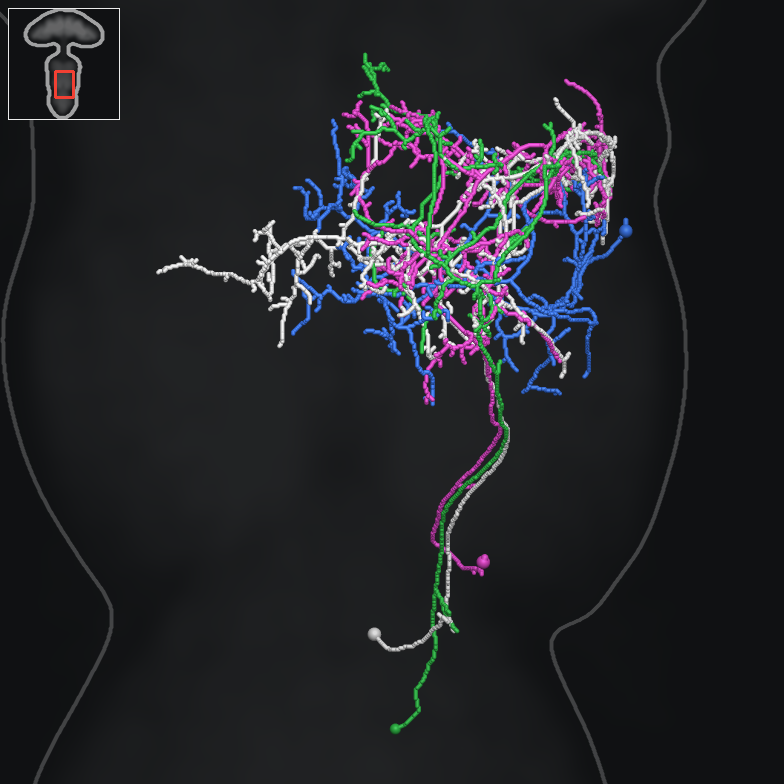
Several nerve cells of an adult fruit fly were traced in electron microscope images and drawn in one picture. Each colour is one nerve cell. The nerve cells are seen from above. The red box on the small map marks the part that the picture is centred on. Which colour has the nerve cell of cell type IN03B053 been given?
magenta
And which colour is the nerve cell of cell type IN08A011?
blue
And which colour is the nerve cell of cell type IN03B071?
green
